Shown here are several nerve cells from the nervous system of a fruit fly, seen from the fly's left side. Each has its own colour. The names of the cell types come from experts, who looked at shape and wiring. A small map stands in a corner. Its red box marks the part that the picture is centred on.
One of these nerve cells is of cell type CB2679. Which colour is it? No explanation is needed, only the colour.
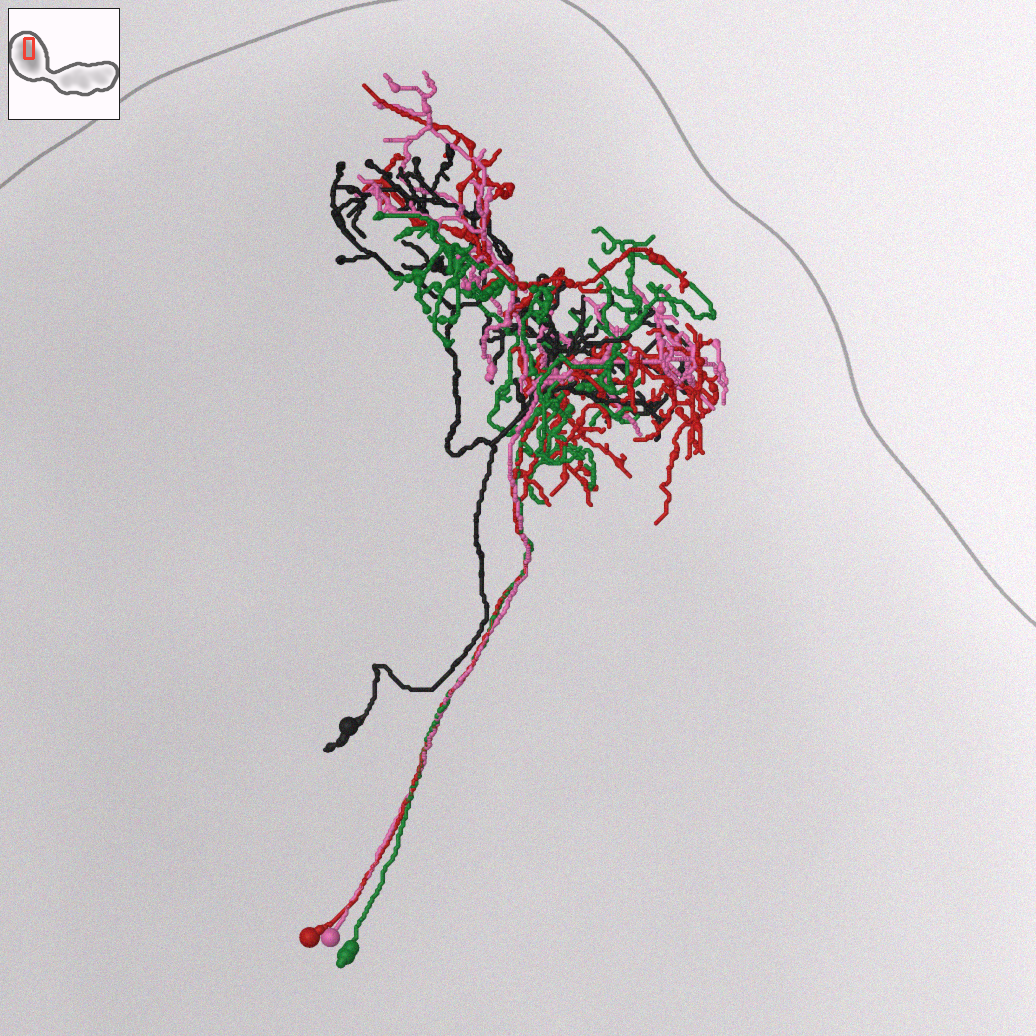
green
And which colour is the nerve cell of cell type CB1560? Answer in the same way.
red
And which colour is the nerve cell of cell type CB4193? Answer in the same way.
pink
